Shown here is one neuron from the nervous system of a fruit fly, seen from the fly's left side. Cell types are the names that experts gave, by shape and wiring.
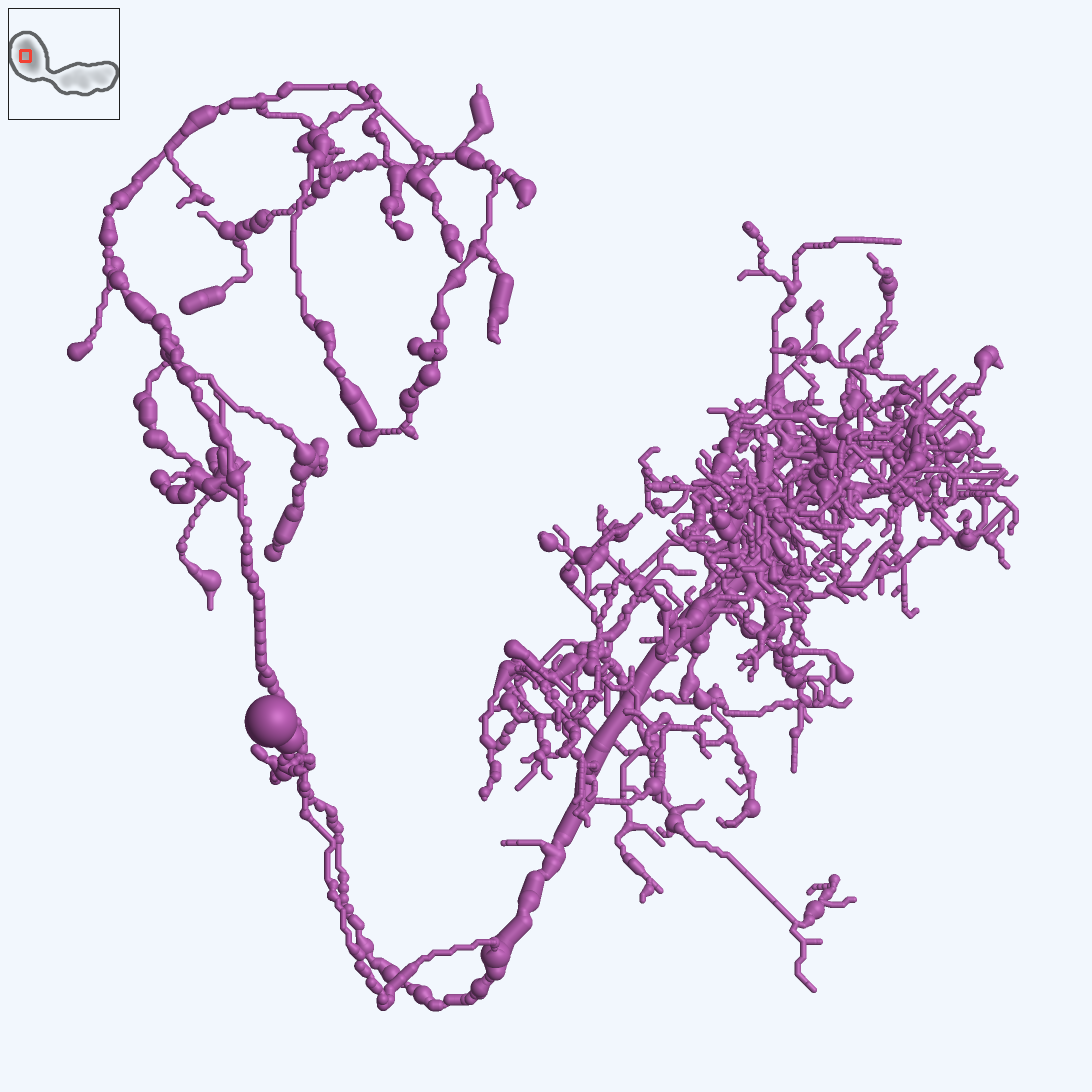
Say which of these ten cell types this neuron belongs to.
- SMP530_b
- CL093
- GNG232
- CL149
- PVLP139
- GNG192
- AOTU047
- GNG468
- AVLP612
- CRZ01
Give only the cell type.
PVLP139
